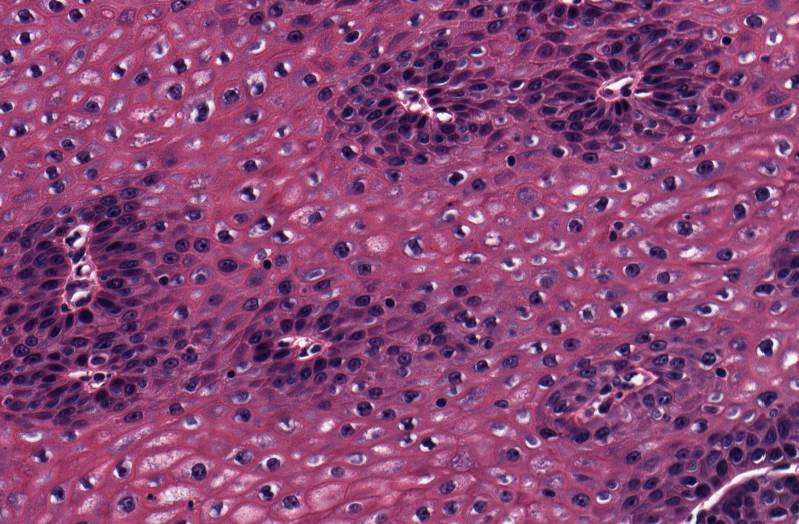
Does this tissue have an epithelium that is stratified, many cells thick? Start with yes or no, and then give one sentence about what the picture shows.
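Yes. Sheets of stratified squamous epithelium fill the whole field, with no broad band of underlying stroma.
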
